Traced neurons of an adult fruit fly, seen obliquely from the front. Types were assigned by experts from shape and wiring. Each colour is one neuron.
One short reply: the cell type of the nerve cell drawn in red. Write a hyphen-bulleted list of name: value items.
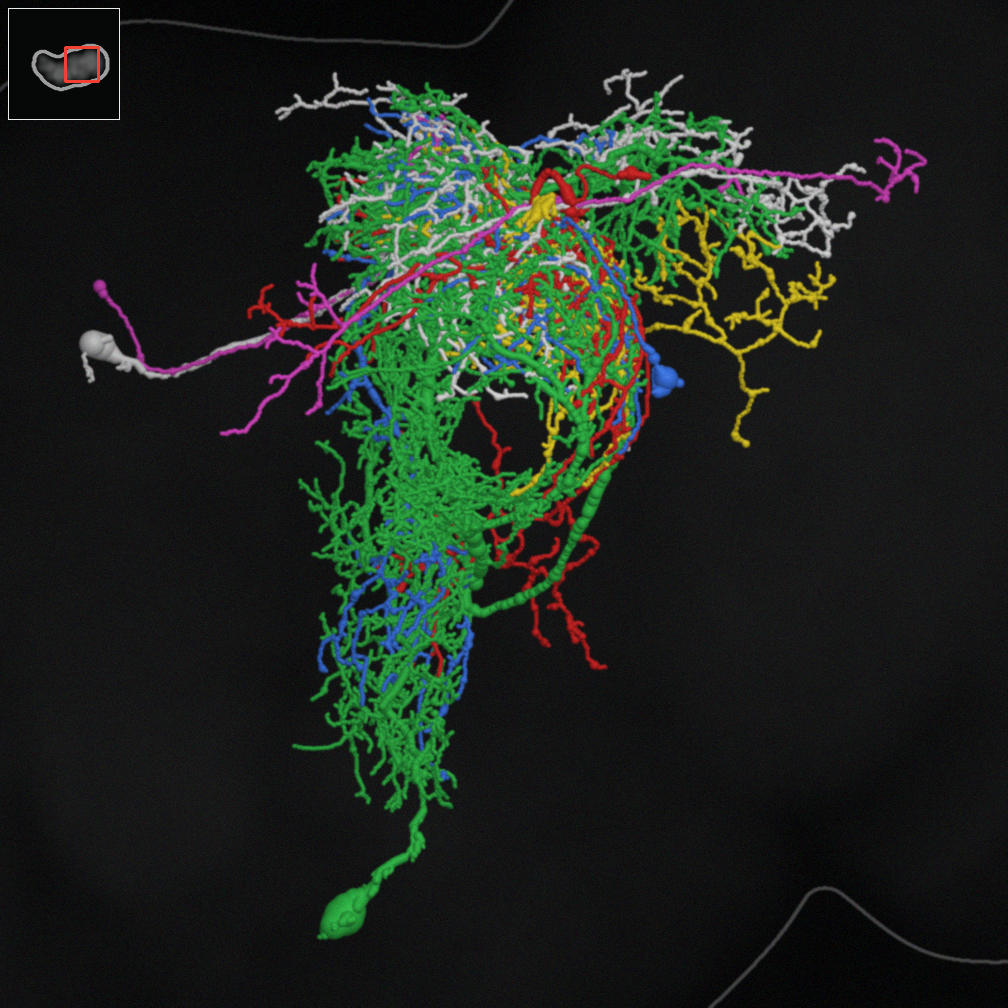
- cell type: SMP051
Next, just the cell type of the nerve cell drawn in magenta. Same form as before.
- cell type: SMP590_b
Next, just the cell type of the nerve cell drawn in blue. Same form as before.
- cell type: SMP079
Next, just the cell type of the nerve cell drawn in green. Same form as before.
- cell type: oviIN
